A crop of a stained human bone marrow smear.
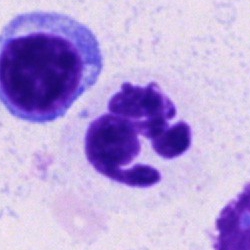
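Segmented neutrophil, the cell in the middle of this stained bone marrow smear. Notice how dense, dark purple and clumped the chromatin is, with no nucleoli visible. The outline is roughly round but only faintly marked against the background, and the cytoplasm has no clear vacuoles.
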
